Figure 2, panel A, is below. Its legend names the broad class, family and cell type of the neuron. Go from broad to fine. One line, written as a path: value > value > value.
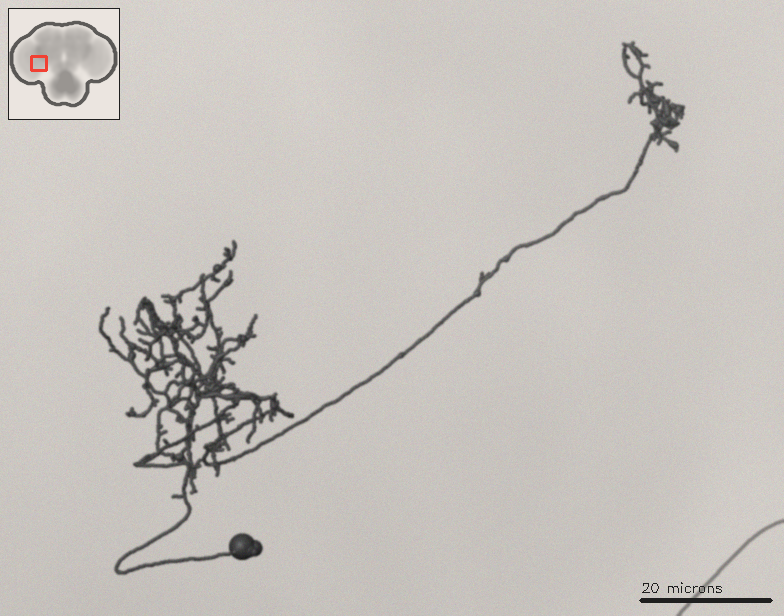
optic-lobe intrinsic neuron > Tm > Tm38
